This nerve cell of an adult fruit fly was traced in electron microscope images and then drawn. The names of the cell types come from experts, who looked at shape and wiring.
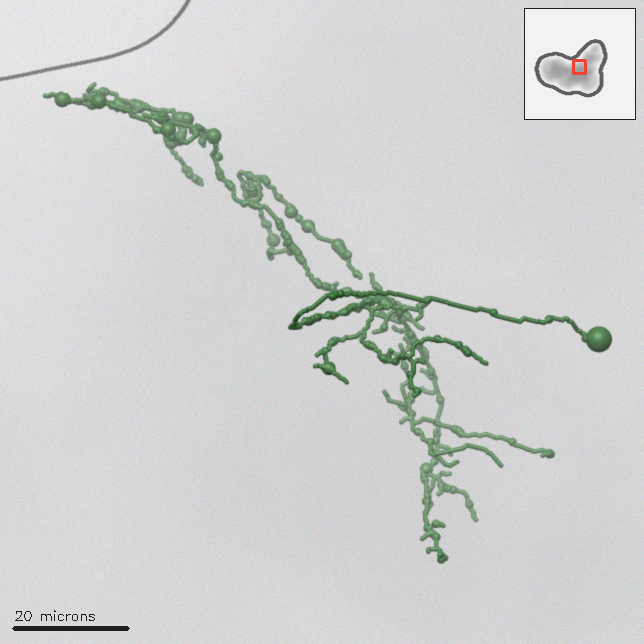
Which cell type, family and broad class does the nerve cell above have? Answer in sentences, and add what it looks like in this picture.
It is of cell type CB1752. Its family is hemilineage LHp2. It is a central-brain intrinsic neuron. The cell body is on the right of the picture. From left to right in the picture it spans about 100 microns. The picture shows dozens of branch ends.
